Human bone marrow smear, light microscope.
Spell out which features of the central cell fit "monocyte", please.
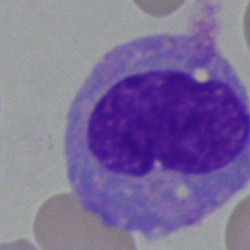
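This cell is a monocyte. The fine pinkish-violet granules scattered through its cytoplasm go with that name.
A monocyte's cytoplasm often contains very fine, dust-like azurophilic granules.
The nucleus lies toward the right side of the cell, so the rim of cytoplasm is wider on the left. Two small clear vacuoles are present, one at the upper right edge of the nucleus and one below it. A ragged, granular projection extends from the upper right of the cell surface.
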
